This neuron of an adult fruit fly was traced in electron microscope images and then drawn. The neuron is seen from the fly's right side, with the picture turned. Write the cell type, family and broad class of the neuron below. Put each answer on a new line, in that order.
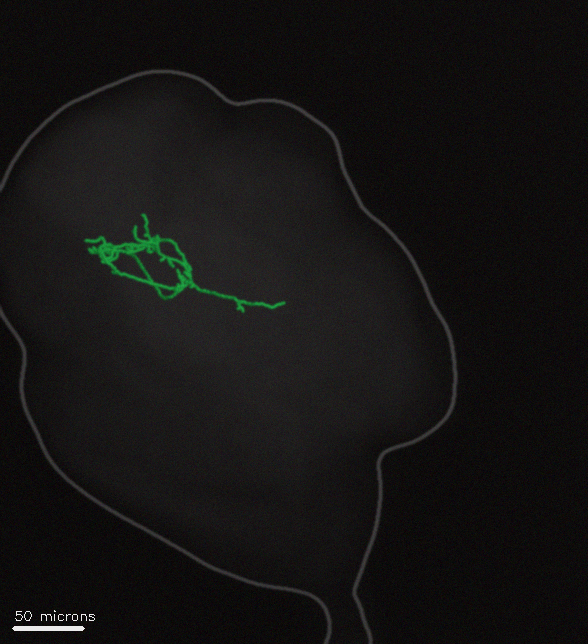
PLP159
hemilineage VPNp&v1_posterior
central-brain intrinsic neuron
